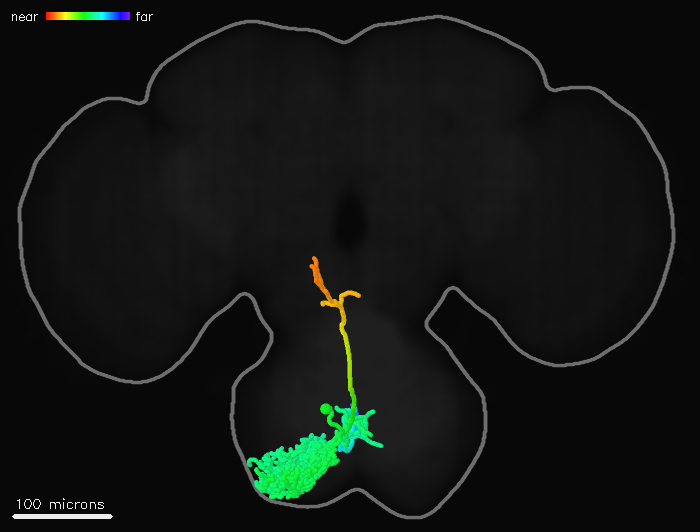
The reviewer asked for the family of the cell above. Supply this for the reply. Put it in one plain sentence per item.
The family is hemilineage 17A.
